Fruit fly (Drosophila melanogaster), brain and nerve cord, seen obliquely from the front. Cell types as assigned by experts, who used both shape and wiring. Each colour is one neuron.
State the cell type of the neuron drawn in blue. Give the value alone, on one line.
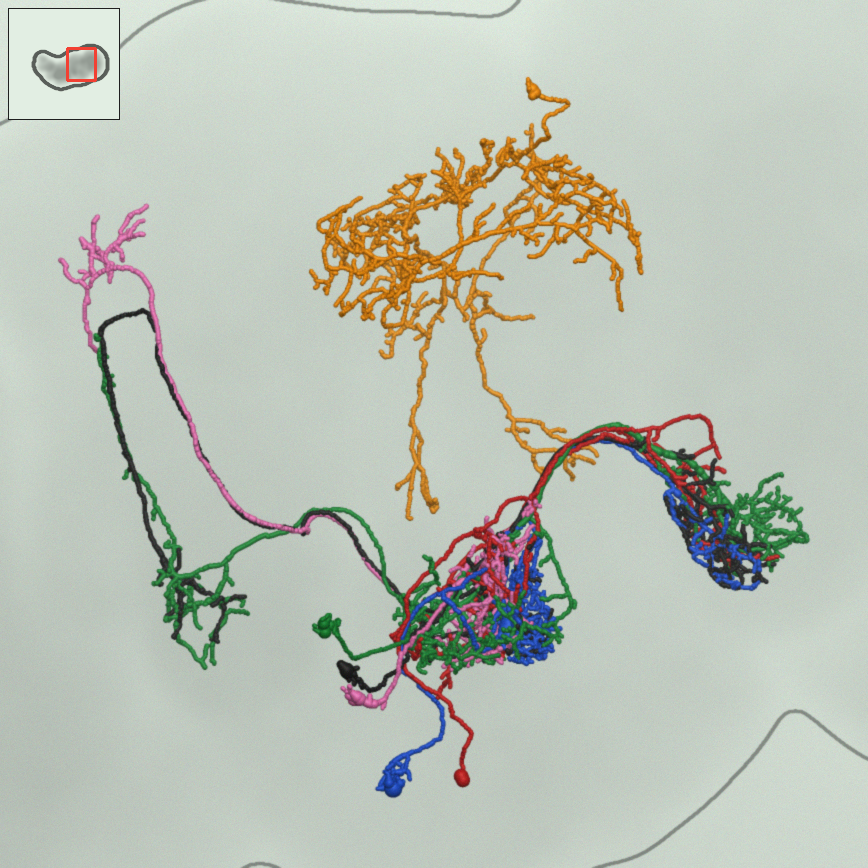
v2LN5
